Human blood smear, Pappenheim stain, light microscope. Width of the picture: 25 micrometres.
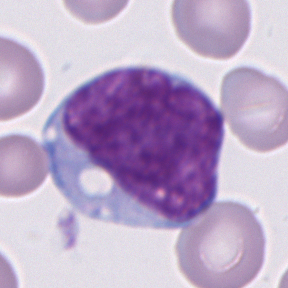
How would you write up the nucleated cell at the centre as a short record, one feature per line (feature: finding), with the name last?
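Size: about 15 micrometres across
Nucleus: oval, sitting toward the upper right, about 70% of the cell's area
Cytoplasm: pale grey-blue, a crescent on the lower left of the nucleus
Edge: a deeper blue at the outer rim than close to the nucleus
Vacuole: one, round and clear, below and left of the nucleus
Name: myeloblast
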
